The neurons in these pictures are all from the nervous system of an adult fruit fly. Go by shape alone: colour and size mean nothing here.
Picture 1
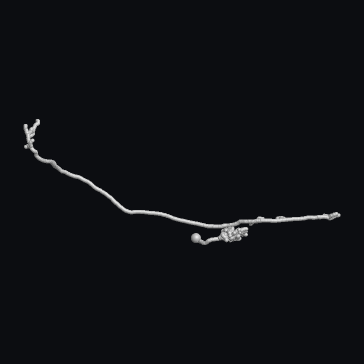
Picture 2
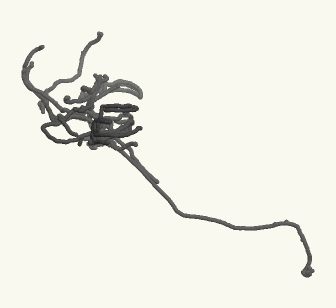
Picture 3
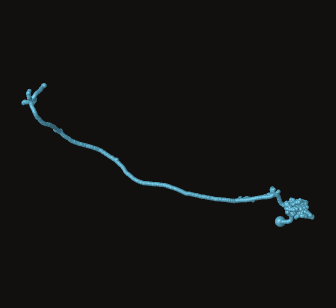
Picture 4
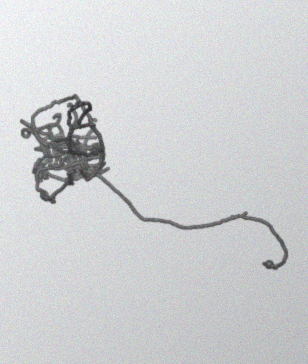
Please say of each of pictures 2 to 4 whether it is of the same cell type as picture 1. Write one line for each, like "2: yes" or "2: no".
2: no
3: yes
4: no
